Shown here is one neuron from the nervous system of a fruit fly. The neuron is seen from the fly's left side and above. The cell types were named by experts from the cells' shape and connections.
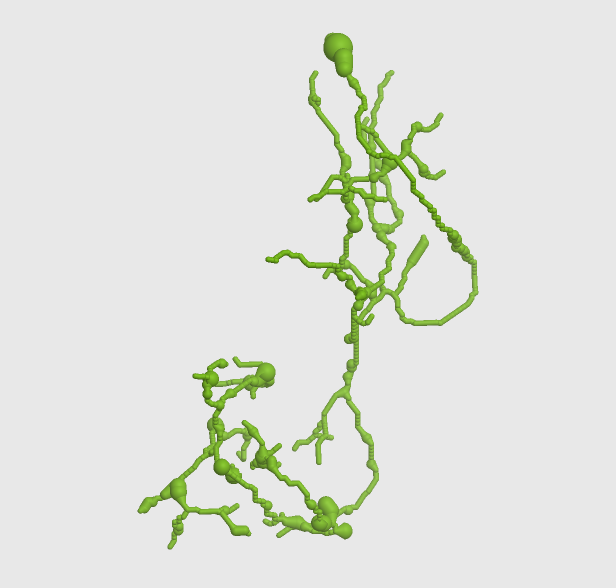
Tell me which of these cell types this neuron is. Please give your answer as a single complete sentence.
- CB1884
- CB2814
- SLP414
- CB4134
This neuron is classified under the cell type CB2814.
